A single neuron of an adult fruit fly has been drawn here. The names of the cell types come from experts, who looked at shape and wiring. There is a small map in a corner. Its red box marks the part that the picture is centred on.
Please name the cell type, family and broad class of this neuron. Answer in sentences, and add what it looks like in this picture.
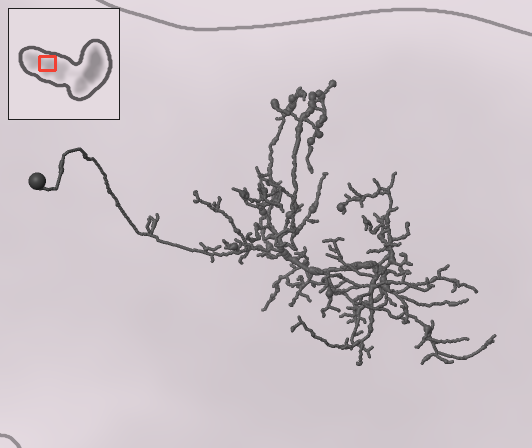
Its cell type is IN20A.22A067. Its family is hemilineage 20A.22A. This is a nerve-cord intrinsic neuron. It is in the nerve cord and does not reach the brain. The cell body is on the left of the picture. Dozens of branch ends can be seen.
